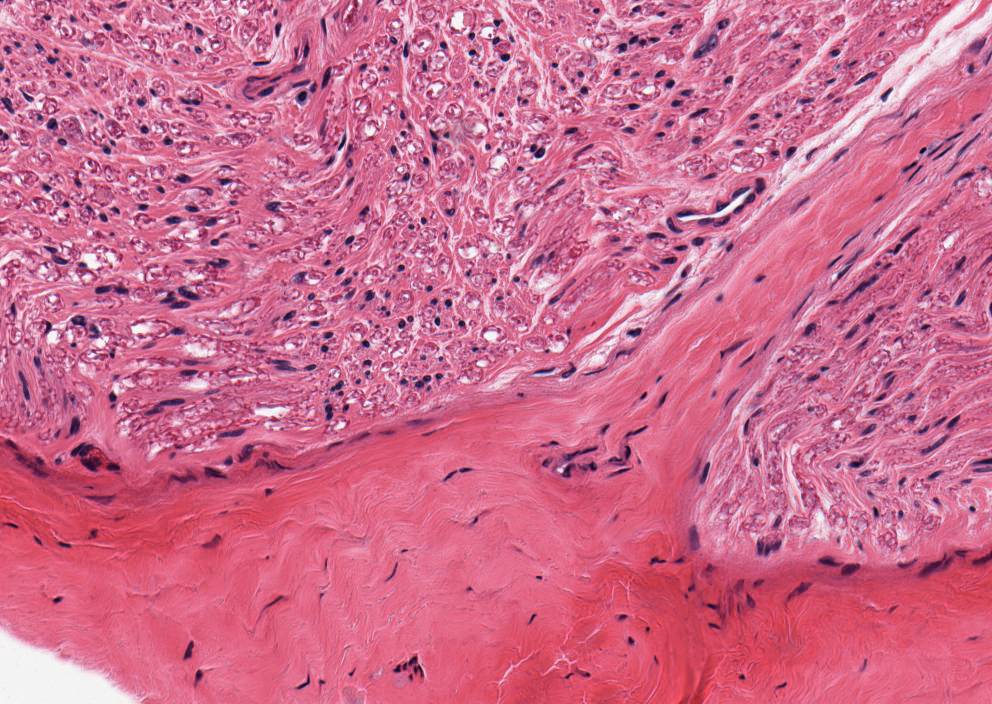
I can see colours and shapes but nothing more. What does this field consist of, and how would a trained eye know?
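Nerve fascicle, I'd say: bundles of fine fibres fill the upper part, with dense pink connective tissue below. Within the bundles the nuclei are scattered, small and dark, and often elongated. Along the lower edge of each bundle runs a thin layer of flattened cells with elongated nuclei.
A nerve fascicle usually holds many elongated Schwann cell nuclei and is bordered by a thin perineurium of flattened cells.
So the elongated nuclei and the flattened layer at the bundle edges both fit. The bottom-left corner is just empty white space beyond the tissue edge.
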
